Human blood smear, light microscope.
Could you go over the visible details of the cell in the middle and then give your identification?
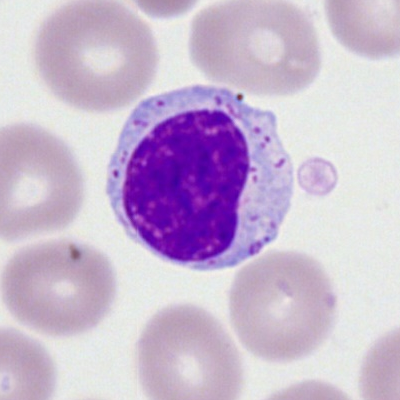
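Taking the edge first, the outline is roughly round, though slightly uneven. The chromatin looks dense and coarsely clumped. I can't find any nucleolus in the nucleus. Out in the cytoplasm there's a scattering of small red-purple granules. It's a lymphocyte.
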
